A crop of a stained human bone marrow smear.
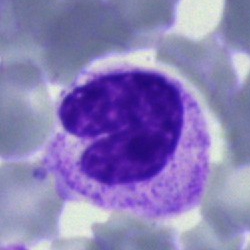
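Band neutrophil in a stained bone marrow smear, central cell. A deep notch cuts into the nucleus from its left side, and the chromatin is dark purple and coarsely clumped. The cytoplasm, widest below and to the right of the nucleus, is sprinkled with fine purple granules.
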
